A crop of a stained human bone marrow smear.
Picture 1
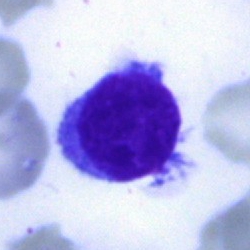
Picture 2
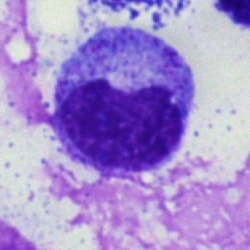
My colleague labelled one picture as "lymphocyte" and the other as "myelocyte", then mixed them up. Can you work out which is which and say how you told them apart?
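Identification comes first: picture 1 shows the lymphocyte, picture 2 the myelocyte. Point one, outline: the lymphocyte is roughly round, with small ragged cytoplasmic projections at its lower right edge, while the myelocyte is round. Point two, nucleus: the myelocyte's nucleus has a shallow notch on its upper edge, and no nucleolus is visible in it.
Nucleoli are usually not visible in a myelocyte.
Point three, chromatin: it stains dark purple in both cells, and in the lymphocyte it is also dense. Point four, cytoplasm: the lymphocyte has only a scant rim, widest on the left and stained deep blue, with no granules seen.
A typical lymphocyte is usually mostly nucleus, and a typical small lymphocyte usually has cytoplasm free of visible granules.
The myelocyte's cytoplasm is pale bluish-lilac, with a pale zone sitting in the notch of the nucleus.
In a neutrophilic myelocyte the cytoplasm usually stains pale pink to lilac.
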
